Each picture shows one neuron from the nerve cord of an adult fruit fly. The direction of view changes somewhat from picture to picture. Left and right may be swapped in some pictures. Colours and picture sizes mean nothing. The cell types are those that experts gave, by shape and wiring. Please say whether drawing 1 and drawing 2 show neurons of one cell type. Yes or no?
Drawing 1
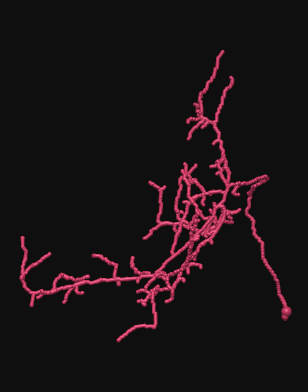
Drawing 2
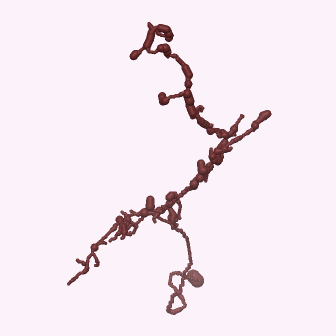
no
